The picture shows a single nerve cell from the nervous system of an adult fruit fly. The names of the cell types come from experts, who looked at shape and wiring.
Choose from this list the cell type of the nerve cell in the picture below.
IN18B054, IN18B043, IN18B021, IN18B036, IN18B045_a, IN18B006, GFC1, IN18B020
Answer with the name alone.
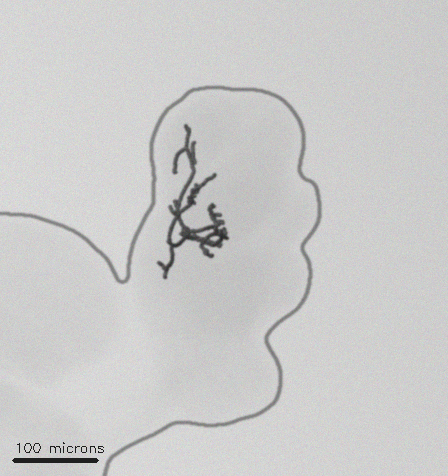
IN18B054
